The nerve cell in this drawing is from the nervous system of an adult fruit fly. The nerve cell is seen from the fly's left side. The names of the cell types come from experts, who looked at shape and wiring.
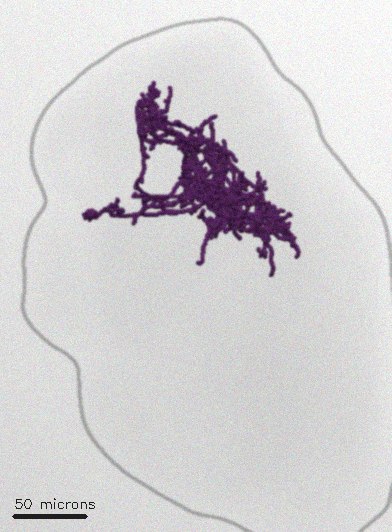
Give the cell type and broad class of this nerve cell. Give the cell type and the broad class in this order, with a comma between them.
CL111, central-brain intrinsic neuron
